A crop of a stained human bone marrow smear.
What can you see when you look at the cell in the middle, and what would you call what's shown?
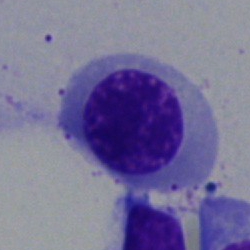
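Starting with the outline, it is smooth and roughly oval. Moving to the nucleus, it sits off-centre, leaving a wider band of cytoplasm on the right and lower side. The cytoplasm forms a moderate rim that fully surrounds the nucleus, and no granules are seen in it. Last, the name: erythroblast.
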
